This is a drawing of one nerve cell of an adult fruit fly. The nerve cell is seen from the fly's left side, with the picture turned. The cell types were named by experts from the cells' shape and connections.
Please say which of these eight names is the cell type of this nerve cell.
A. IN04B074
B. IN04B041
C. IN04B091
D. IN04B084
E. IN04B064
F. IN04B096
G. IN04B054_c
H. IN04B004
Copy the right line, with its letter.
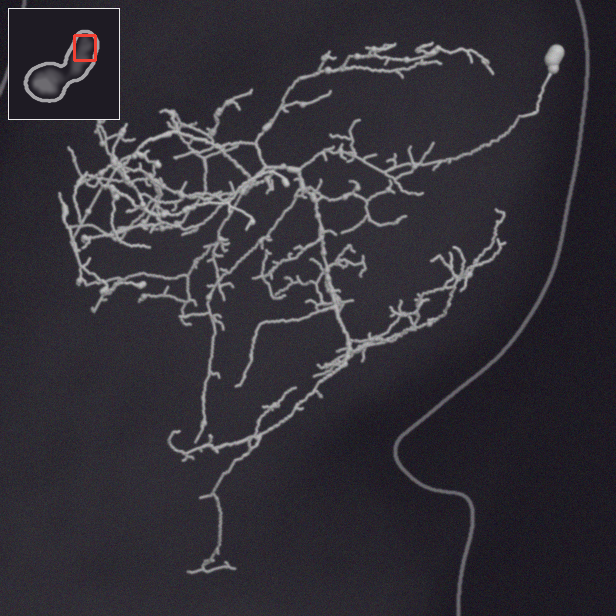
G. IN04B054_c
